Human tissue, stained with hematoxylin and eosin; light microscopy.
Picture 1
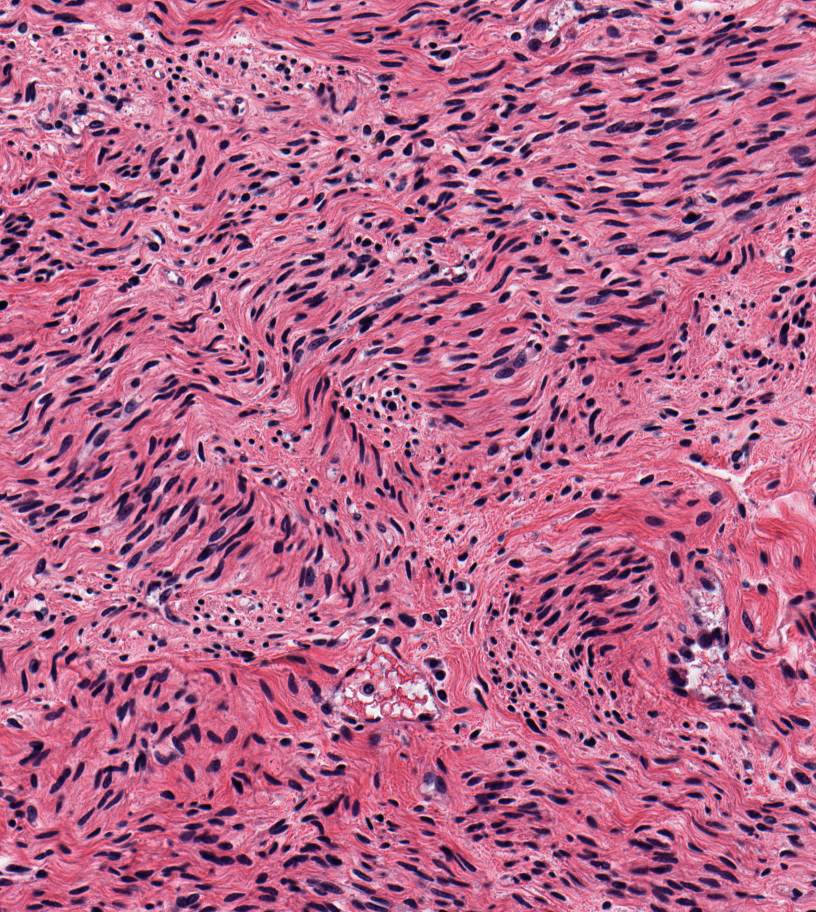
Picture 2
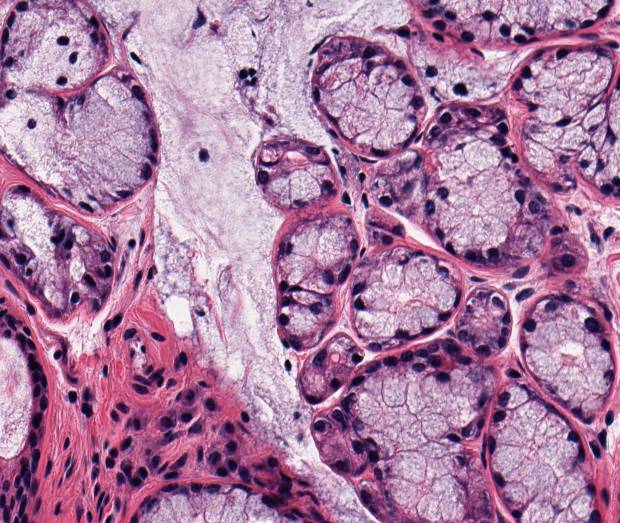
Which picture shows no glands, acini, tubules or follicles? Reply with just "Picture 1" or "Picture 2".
Picture 1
